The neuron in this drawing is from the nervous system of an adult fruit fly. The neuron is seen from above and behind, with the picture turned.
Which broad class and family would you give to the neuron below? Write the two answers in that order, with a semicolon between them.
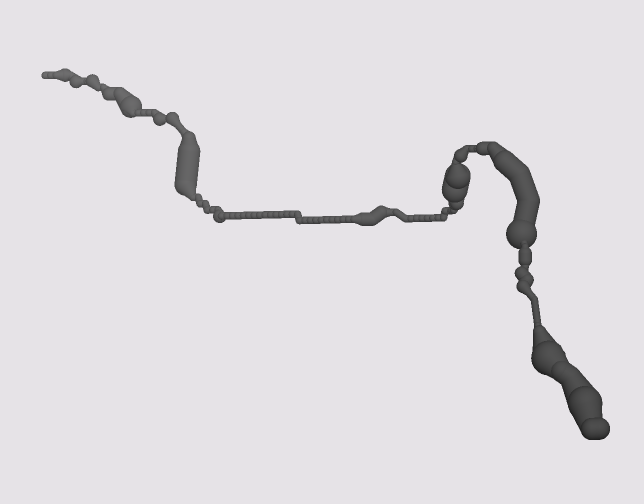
photoreceptor or other optic-lobe sensory neuron; class visual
